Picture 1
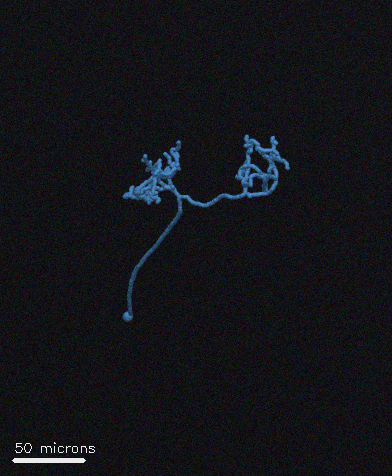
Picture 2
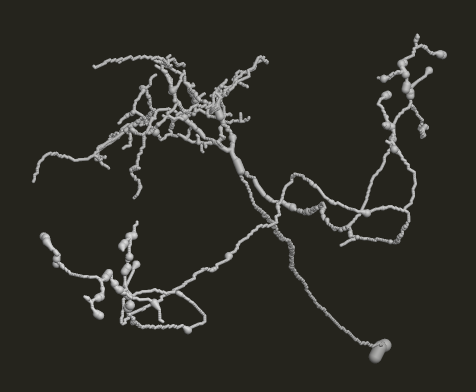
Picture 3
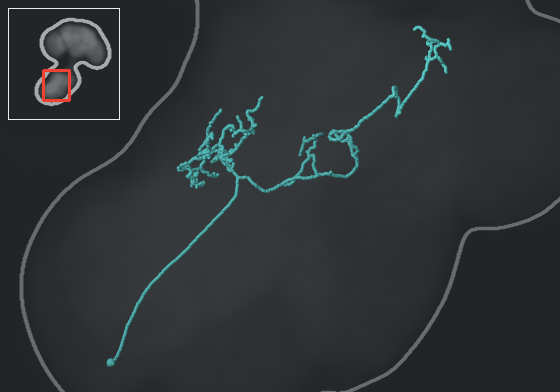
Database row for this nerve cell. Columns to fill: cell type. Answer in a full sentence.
The cell type is IN07B079.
